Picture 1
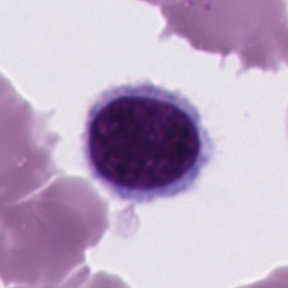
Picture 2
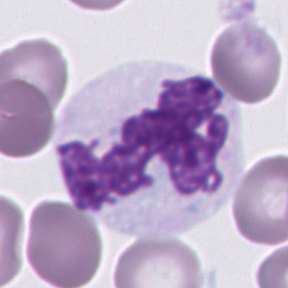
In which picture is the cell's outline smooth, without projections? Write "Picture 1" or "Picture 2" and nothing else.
Picture 2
